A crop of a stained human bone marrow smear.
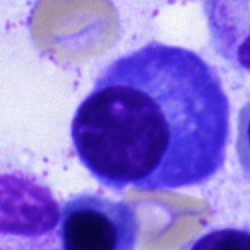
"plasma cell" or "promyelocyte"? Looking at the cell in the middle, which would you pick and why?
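Plasma cell, I'd say, rather than promyelocyte. What settles it for me is the chromatin, which here is dark and coarsely clumped.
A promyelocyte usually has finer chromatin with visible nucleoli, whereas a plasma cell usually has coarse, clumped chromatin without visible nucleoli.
Beyond that, the nucleus sits off-centre toward the left, and the cytoplasm, which fills more of the cell than the nucleus does, stains a deep blue.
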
